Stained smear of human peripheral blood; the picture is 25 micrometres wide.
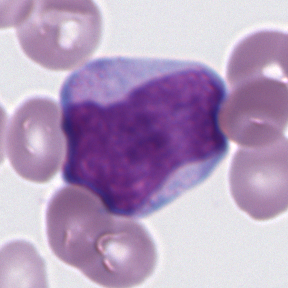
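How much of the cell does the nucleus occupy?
It fills most of the cell.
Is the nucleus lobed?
No; it forms a single unlobed mass.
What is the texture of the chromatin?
Finely stippled rather than coarsely clumped.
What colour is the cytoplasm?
Pale blue.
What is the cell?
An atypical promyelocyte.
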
